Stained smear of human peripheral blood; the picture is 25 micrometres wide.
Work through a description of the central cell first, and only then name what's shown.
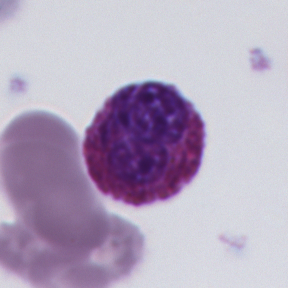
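Coarse granules crowd the whole cell; those toward the edge are reddish purple. No vacuoles are present, and the surface bears no projections. The cell is an eosinophil.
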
